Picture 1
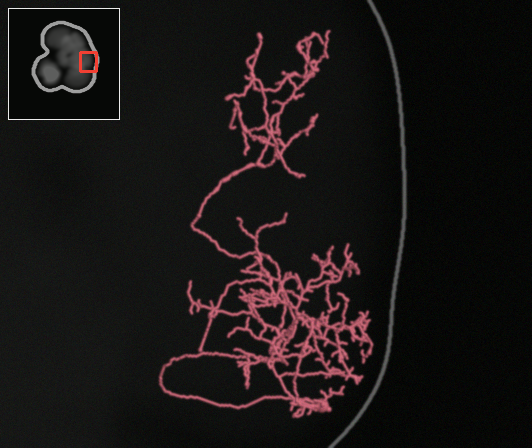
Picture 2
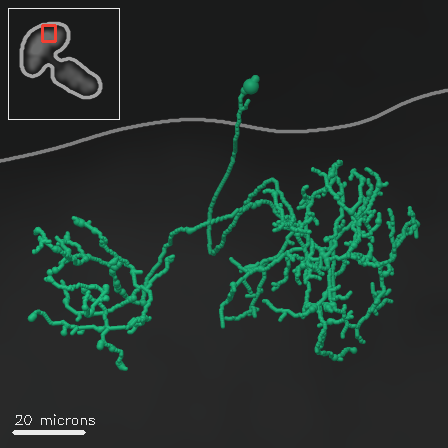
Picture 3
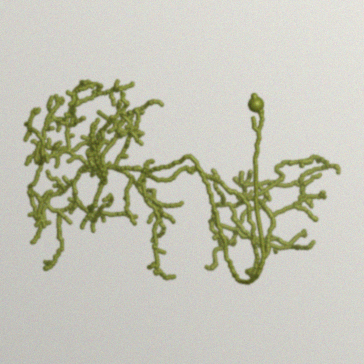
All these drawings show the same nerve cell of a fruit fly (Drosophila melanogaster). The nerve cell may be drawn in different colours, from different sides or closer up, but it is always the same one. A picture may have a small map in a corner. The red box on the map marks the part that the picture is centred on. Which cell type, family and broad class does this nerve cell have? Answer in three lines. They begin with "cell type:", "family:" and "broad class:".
cell type: LHAV5b2
family: hemilineage VPNl&d1_dorsal
broad class: central-brain intrinsic neuron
